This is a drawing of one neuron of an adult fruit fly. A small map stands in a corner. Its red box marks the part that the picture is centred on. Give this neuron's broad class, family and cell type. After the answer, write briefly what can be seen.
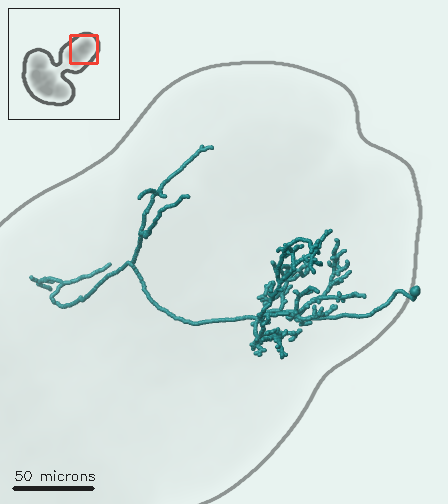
It is a nerve-cord intrinsic neuron. Its family is hemilineage 08B. Its cell type is IN08B090. It lies in the nerve cord. The cell body is on the right of the picture. By the scale bar it is about 250 microns wide in this view.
